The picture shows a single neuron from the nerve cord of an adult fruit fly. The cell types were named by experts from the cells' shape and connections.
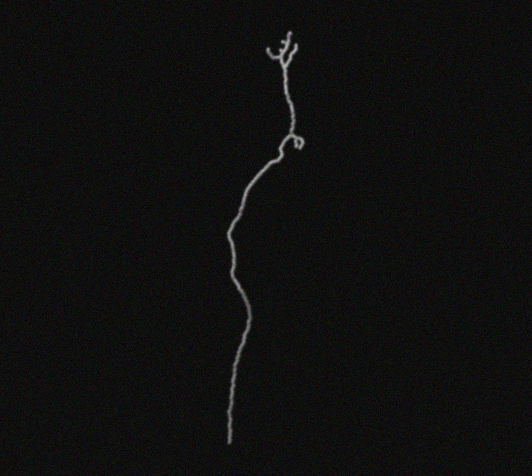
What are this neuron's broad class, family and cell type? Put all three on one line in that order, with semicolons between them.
sensory neuron entering the nerve cord; class gustatory; WG1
